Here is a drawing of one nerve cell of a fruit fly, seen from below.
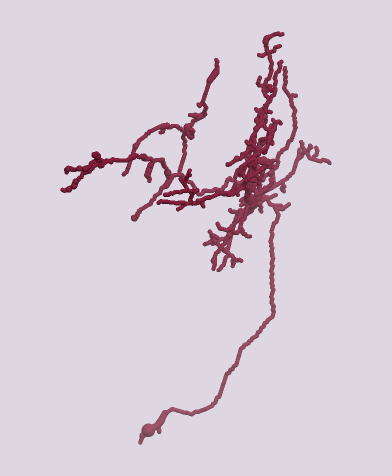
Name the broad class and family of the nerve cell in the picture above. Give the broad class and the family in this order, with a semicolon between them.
central-brain intrinsic neuron; hemilineage TRdl_b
